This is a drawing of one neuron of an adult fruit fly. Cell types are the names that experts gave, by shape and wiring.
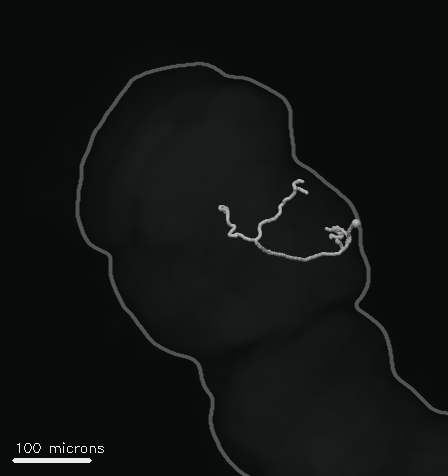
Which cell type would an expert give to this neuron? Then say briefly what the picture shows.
The cell type is KCab-s. It is a central-brain intrinsic neuron. The cell body is on the right of the picture. From left to right in the picture it spans about 180 microns.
